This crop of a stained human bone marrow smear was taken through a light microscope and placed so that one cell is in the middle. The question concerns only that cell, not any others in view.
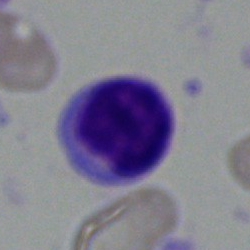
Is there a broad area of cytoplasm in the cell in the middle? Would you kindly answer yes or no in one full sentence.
No, the nucleus fills most of this cell.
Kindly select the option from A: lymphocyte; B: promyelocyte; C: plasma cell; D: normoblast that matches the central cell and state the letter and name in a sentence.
Option A is the right one, for the cell in the middle is a lymphocyte.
